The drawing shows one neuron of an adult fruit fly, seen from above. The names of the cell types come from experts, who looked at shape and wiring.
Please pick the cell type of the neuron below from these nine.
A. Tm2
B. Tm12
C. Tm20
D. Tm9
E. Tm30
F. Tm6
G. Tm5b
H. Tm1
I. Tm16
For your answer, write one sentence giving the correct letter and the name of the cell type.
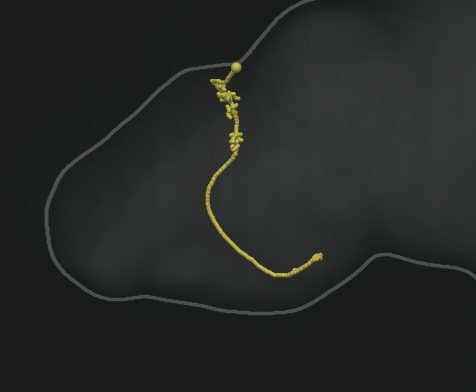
In option B is Tm12, which is the cell type of the neuron.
